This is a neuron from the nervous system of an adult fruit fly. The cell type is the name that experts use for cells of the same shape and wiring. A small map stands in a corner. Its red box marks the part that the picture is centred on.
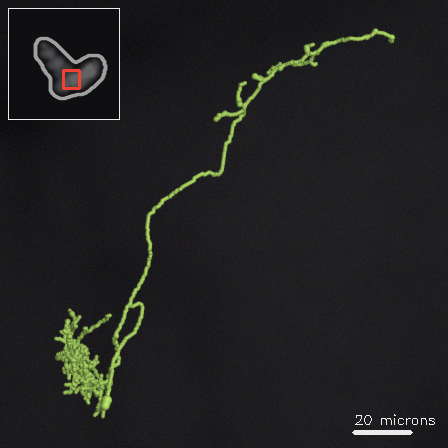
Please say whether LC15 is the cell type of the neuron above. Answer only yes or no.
no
